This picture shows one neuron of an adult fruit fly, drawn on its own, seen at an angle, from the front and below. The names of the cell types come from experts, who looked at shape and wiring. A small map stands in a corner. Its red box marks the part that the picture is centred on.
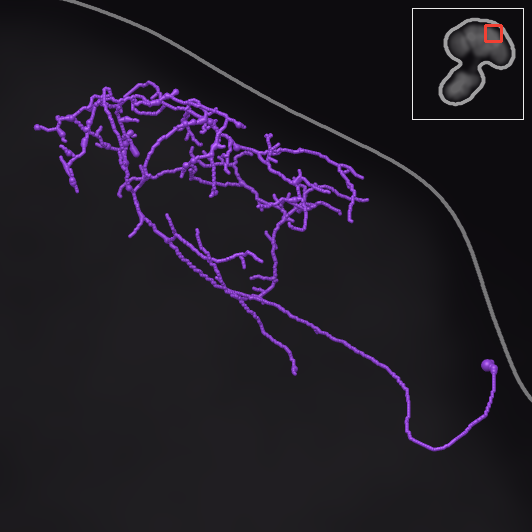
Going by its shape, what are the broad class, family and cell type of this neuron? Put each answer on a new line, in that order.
central-brain intrinsic neuron
hemilineage SIPa1_ventral
SLP101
